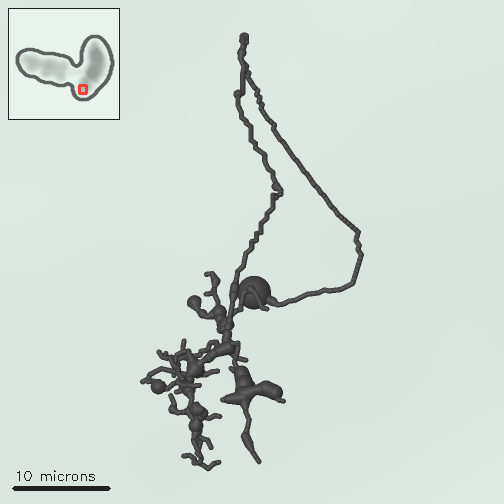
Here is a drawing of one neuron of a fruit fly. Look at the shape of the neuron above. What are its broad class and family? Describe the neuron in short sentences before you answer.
It lies in the brain. The cell body is in the middle of the picture. From top to bottom in the picture it spans about 45 microns. Its broad class is optic-lobe intrinsic neuron. Its family is Cm.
